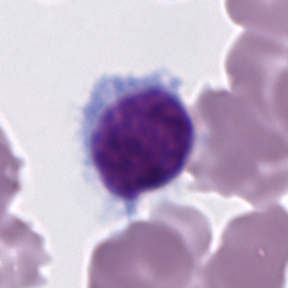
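Hairy cell, centre of a stained human peripheral blood smear. Chromatin dark purple and densely clumped. A scant rim of pale blue cytoplasm without granules lies mainly on the upper left side of the nucleus; its edge is ragged, with fine hair-like projections.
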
